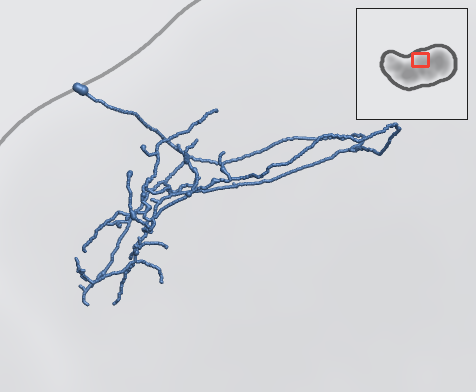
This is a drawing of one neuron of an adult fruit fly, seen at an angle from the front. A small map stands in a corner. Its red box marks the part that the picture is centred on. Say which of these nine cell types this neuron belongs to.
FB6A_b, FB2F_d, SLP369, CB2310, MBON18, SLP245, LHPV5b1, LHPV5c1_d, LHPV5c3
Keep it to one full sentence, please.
A cell of type LHPV5c3 is what this neuron is.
